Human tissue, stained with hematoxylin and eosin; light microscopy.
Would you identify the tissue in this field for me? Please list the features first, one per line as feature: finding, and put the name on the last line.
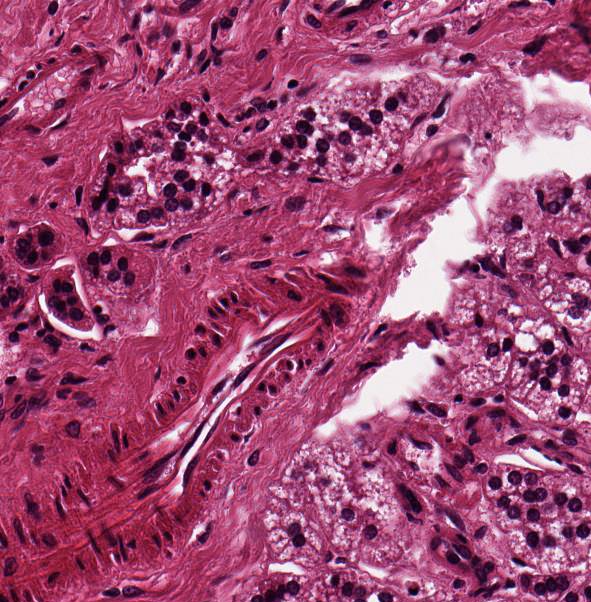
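Distribution: largest continuous sheet of pale cells in the lower right
Nest cytoplasm: pale, finely vacuolated, bubbly
Nest nuclei: small, round, darkly stained
Vessel: narrow and slit-like, running diagonally through the stroma left of centre in the lower half
Tissue: adrenal gland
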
